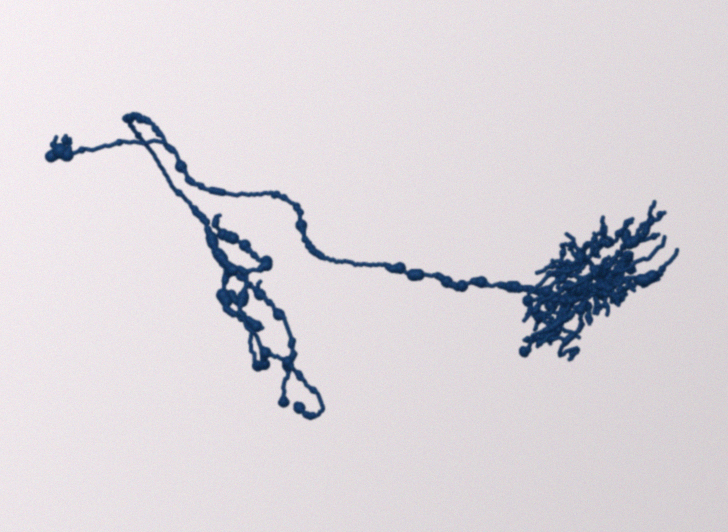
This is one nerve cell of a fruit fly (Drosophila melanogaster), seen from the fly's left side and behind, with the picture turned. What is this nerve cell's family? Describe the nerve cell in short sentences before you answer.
The cell body can be seen at the upper left of the picture. Dozens of branch ends can be seen. Its broad class is visual projection neuron. Its family is hemilineage VPNp3.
